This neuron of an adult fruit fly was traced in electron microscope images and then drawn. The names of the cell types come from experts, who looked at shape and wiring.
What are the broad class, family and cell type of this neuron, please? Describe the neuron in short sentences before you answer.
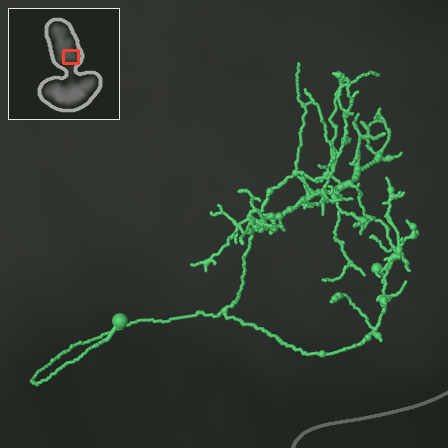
It is in the nerve cord and does not reach the brain. The cell body can be seen at the lower left of the picture. Dozens of branch ends can be seen. It is a nerve-cord intrinsic neuron. Its family is hemilineage 01A. It is of cell type IN01A085.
